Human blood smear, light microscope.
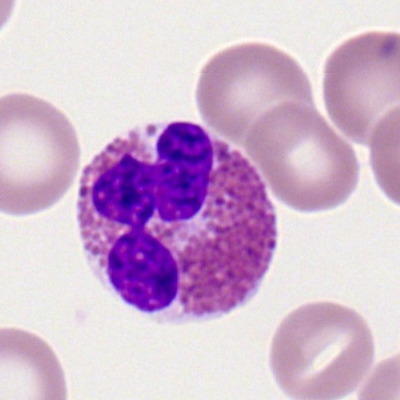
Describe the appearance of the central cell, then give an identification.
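Round outline on this one, and the nucleus splits into three lobes that sit mostly over in the left half of the cell. The chromatin's coarsely clumped. It's an eosinophil.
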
